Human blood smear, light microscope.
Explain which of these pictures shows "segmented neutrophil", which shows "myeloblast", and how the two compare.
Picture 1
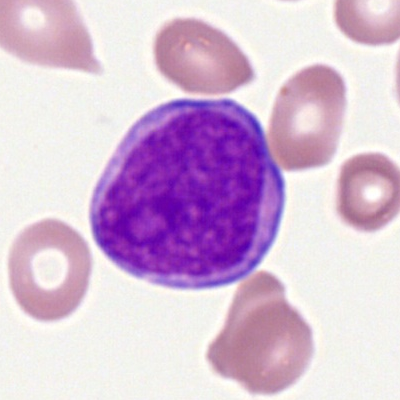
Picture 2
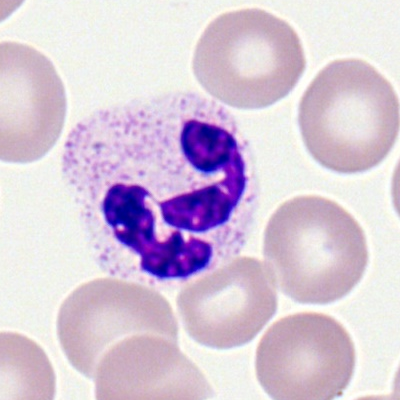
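Picture 1 is a myeloblast; picture 2 is a segmented neutrophil. Let me see how they differ: the myeloblast's cytoplasm is only a thin blue rim around the nucleus, a little wider on the right, while the segmented neutrophil has plentiful, pale pink cytoplasm. Next, granules: I find none in the myeloblast.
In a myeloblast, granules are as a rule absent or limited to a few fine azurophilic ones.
The segmented neutrophil, by contrast, has fine, small lilac granules scattered throughout its cytoplasm.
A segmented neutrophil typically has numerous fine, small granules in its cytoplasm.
Its chromatin is dark purple and coarsely clumped, with no nucleoli in sight.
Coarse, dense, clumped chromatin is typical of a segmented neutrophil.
What they share: neither shows vacuoles, and both outlines are smooth and more or less round.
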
